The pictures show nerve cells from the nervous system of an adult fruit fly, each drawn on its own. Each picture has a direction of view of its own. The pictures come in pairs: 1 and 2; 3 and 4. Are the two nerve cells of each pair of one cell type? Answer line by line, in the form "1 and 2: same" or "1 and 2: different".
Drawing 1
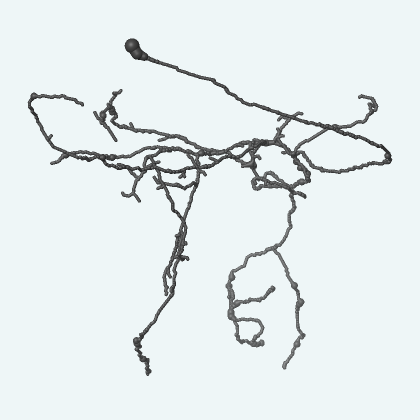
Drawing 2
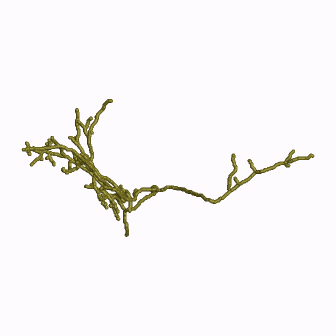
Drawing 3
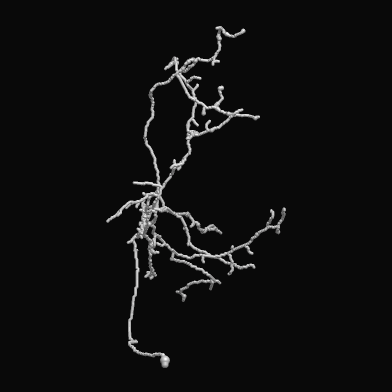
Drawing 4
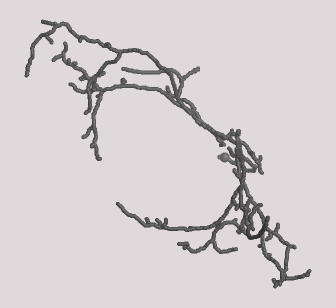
1 and 2: same
3 and 4: same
